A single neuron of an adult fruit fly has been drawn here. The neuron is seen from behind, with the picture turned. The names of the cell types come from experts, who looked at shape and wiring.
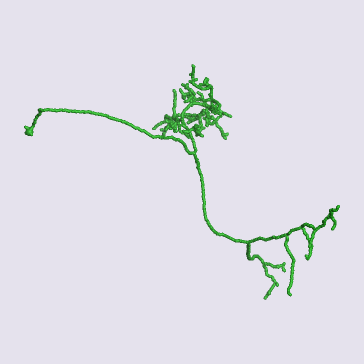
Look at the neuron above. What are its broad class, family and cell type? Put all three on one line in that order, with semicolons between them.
nerve-cord intrinsic neuron; hemilineage 07B; IN07B077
